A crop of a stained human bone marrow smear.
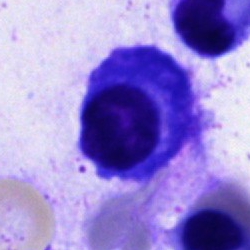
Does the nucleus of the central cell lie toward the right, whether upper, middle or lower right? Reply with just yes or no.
No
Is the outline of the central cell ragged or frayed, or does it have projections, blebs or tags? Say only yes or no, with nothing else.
Yes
